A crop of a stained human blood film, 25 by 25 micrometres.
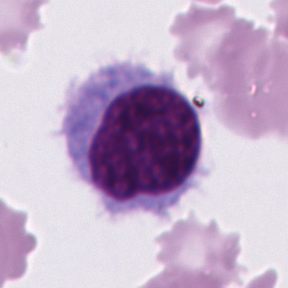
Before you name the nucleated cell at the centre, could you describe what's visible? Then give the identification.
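Measuring about 14 by 12 micrometres, this cell has a roundish nucleus with a notch in its lower edge, filling about 60% of the cell's area. The nucleus lies toward the right, and the cytoplasm is widest on the left side. Its chromatin is dark purple, with a mottled, somewhat clumped texture, and the cytoplasm is pale greyish blue. This is a hairy cell.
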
